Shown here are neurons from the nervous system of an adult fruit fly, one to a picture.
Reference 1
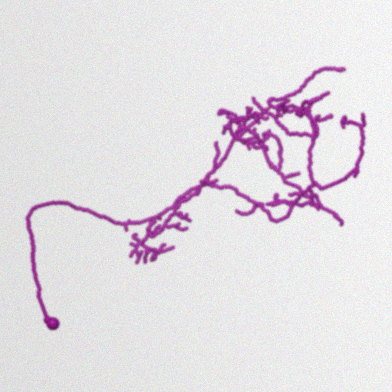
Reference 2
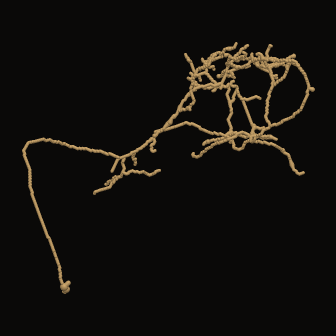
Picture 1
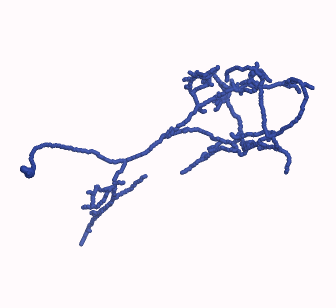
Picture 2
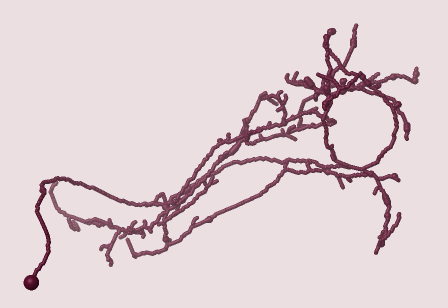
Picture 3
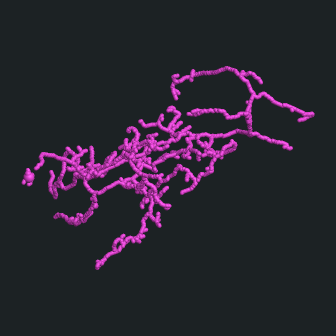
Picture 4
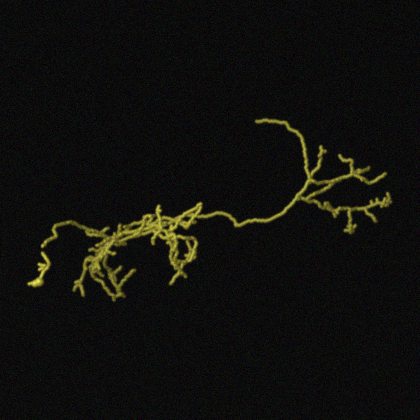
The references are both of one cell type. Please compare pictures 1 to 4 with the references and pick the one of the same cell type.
Picture 1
